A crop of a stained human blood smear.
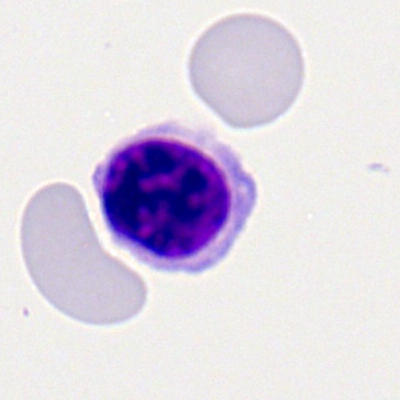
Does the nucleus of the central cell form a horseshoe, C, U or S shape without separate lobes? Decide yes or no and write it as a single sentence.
No, rather than a horseshoe, C, U or S shape, the nucleus is a compact round or oval mass.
